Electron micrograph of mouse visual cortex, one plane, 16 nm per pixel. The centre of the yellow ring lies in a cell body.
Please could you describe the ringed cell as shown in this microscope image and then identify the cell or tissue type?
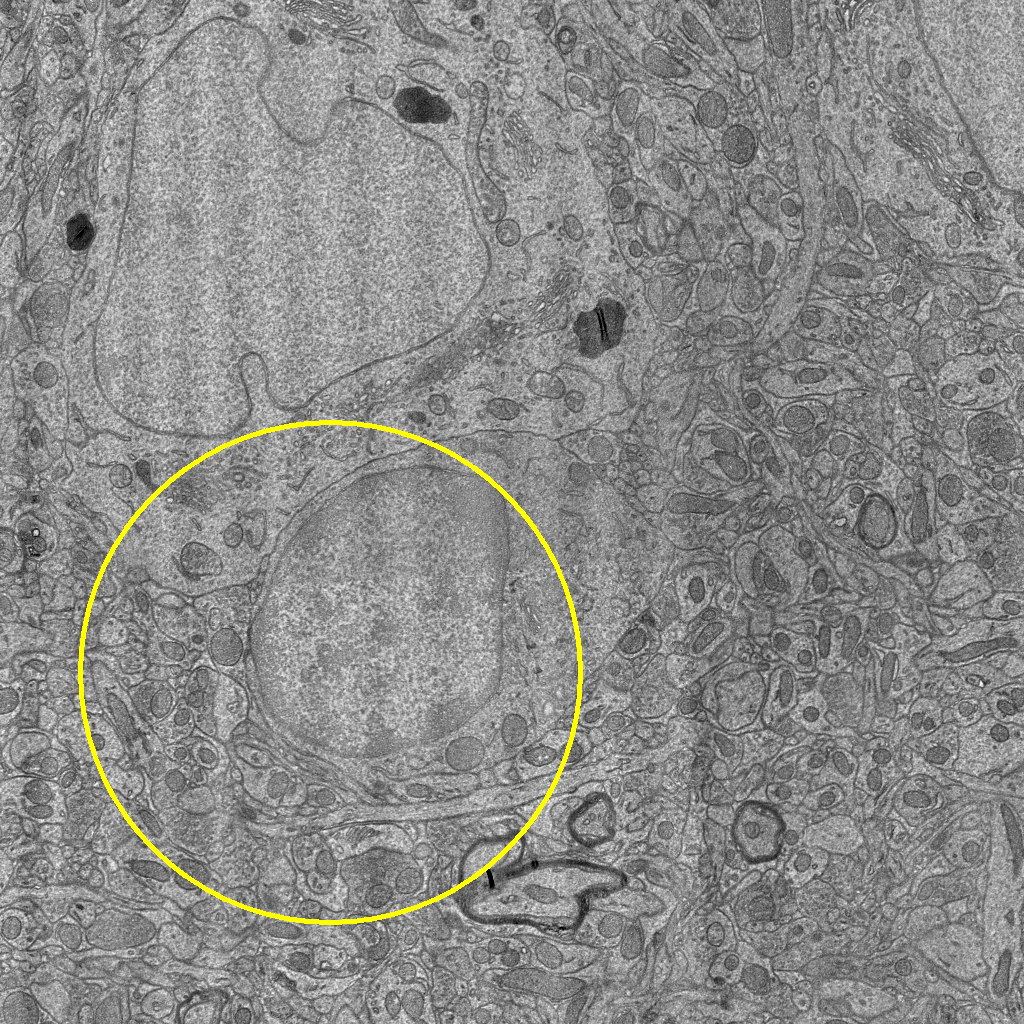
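In this plane the nucleus appears in full outline, round to oval. Its envelope is smooth, without deep infoldings. Below and to the right of the nucleus, a few round mitochondria sit in the cytoplasm. It is an oligodendrocyte.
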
